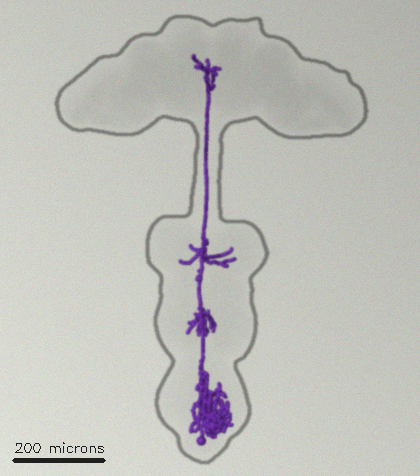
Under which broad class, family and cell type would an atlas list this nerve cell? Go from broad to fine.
ascending neuron; hemilineage 05B; AN05B100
